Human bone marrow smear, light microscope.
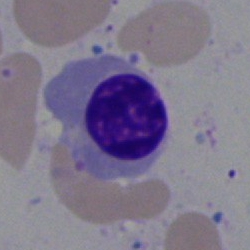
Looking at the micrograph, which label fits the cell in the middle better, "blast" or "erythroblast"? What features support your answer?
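Erythroblast, not blast.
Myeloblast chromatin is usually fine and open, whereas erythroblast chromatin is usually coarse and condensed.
Chromatin here is dense and dark purple, with small paler patches scattered through it, which sides with erythroblast. Nucleus off-centre, toward the right side of the cell. Cytoplasm pale lavender-blue, widest on the left side of the nucleus. Outline irregular rather than a smooth circle.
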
